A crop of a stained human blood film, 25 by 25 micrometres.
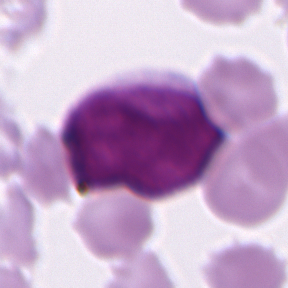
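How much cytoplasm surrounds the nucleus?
Very little: only a thin pale rim, seen mainly along the top edge.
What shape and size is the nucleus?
It is wider from side to side than it is tall, about 14 by 9 micrometres, and stains a deep purple-magenta throughout.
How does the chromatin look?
Fairly even, with faint streaks and no coarse dark clumps.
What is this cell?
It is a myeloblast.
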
